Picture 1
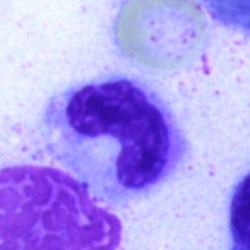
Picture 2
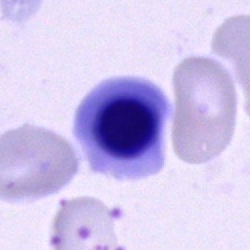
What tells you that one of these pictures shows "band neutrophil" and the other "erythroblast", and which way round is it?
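Picture 2 is the erythroblast, and picture 1 the band neutrophil. In the band neutrophil the nucleus is a single thick band bent into a horseshoe, its hollow facing the lower left.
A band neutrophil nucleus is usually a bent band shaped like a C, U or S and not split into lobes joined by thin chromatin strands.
Pale greyish blue cytoplasm fills that hollow, and the outer edge of the cell is faint and poorly defined against the background. The erythroblast instead has very dark, dense chromatin showing little texture, set in lilac-blue cytoplasm without granules.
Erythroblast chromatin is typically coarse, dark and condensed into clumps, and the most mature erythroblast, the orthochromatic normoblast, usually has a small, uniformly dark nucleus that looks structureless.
Its outline is slightly angular rather than smoothly round. Neither nucleus shows nucleoli.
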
